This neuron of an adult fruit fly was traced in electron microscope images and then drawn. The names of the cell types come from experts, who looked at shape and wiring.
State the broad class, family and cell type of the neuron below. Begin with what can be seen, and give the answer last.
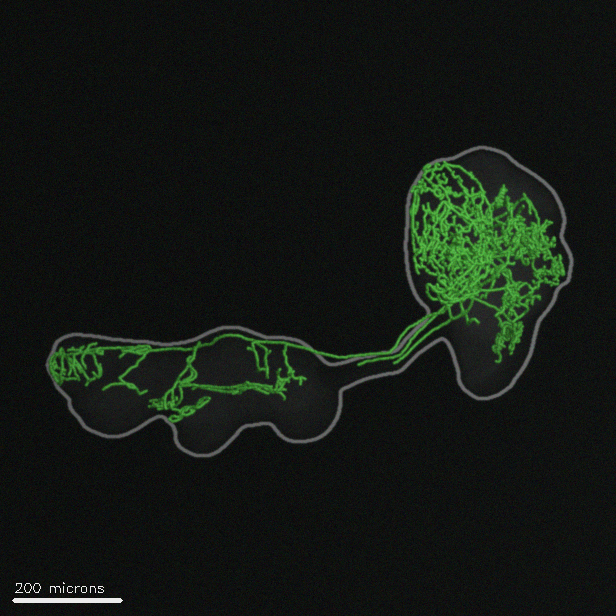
By the scale bar it is about 950 microns wide in this view. The picture shows dozens of branch ends. This is a descending neuron. The family is DNc. Its cell type is DNc01.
